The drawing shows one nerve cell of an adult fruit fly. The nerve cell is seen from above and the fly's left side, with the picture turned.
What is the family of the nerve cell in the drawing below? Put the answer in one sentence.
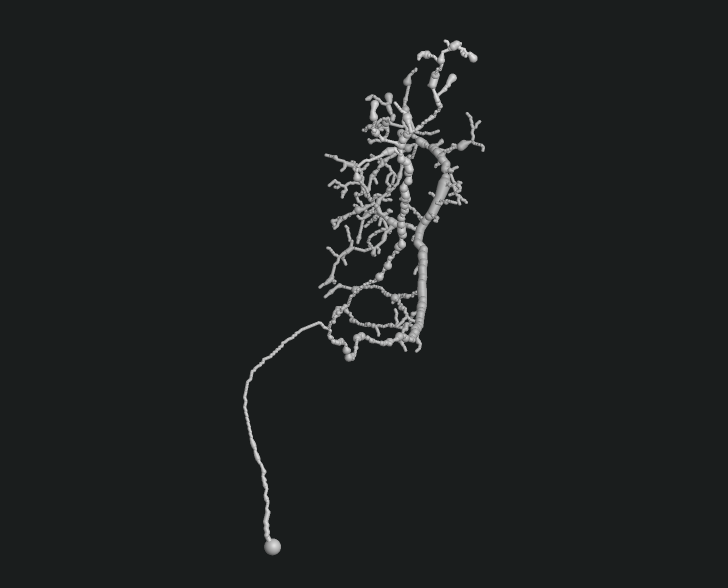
The family is hemilineage VPNd1.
